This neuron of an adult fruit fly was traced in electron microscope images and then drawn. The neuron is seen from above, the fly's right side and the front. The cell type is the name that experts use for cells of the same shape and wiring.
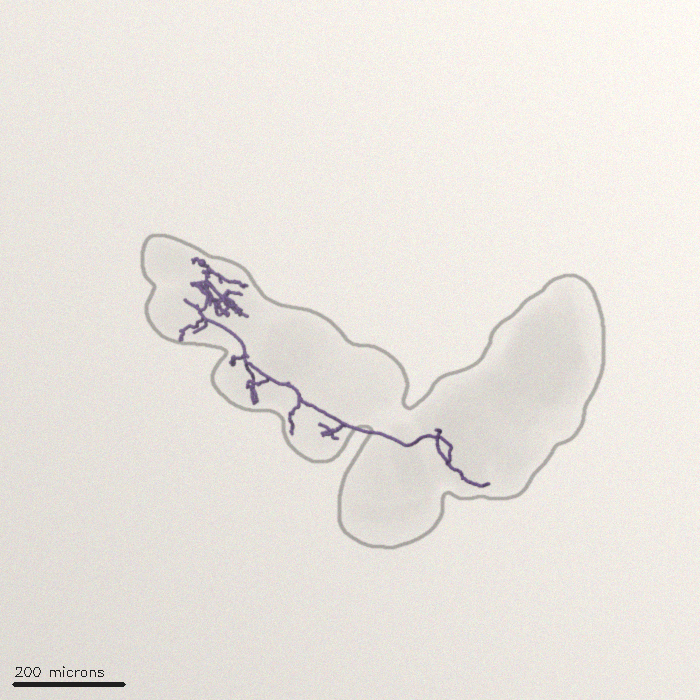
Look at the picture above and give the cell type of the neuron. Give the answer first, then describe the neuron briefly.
The cell type is AN19B051. Its broad class is ascending neuron. Its cell body lies on the left of the picture. By the scale bar it is about 550 microns wide in this view.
